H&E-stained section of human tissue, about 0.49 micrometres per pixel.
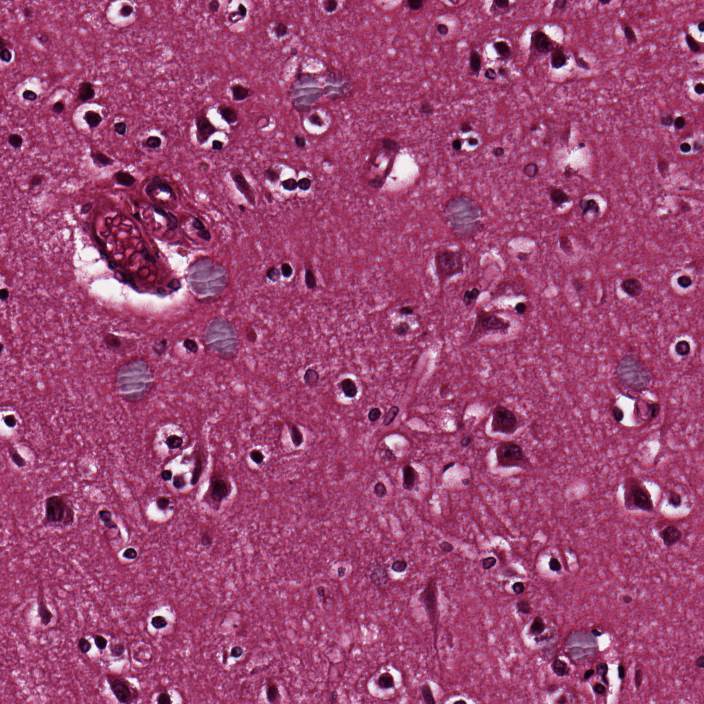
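Cerebral cortex: a uniform, finely granular pink background with evenly scattered single cells and no organised units such as glands or tubules. Most cells are small, with round, dark, densely stained nuclei and little visible cytoplasm. Larger angular cell bodies with pink cytoplasm tapering into processes lie mainly in the centre and right.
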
